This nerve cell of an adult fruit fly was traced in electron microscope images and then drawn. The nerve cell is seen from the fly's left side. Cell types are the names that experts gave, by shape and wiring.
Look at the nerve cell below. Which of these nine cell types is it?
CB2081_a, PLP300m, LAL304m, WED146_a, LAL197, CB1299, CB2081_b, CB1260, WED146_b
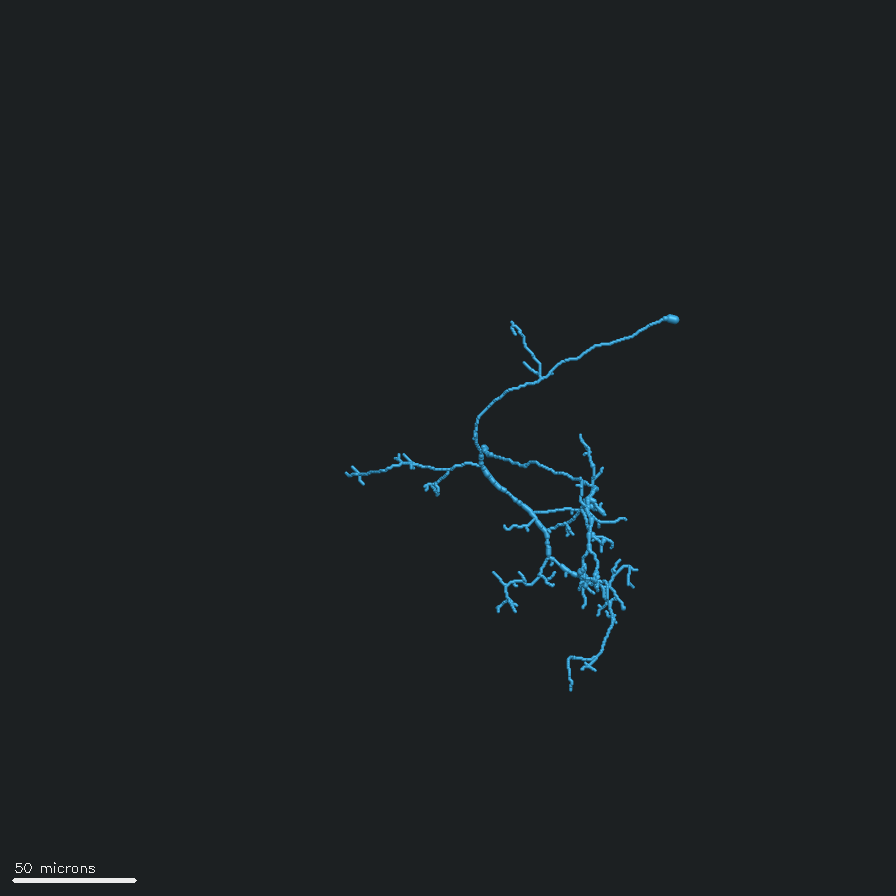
WED146_b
